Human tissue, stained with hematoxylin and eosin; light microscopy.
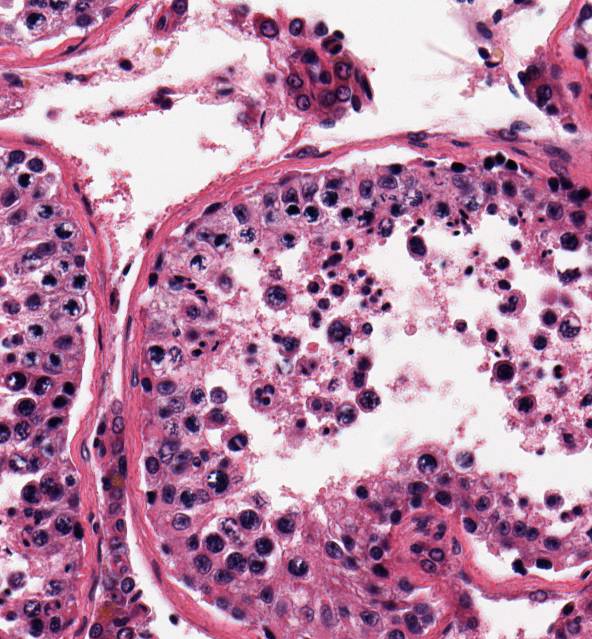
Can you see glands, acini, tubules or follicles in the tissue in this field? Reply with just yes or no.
Yes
